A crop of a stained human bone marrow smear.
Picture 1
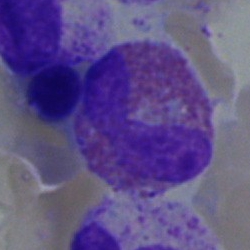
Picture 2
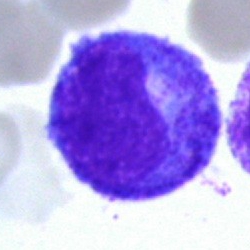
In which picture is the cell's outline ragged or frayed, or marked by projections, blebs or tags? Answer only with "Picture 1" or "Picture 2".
Picture 2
